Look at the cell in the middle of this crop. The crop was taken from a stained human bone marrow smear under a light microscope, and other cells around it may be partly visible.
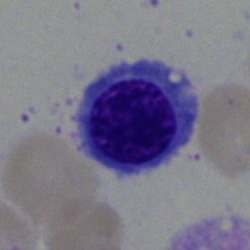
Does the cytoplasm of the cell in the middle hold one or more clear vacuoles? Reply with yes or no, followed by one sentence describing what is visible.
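Yes. One small clear vacuole lies in the cytoplasm at the upper right.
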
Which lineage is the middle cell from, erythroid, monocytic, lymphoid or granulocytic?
erythroid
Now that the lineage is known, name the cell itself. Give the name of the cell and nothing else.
erythroblast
